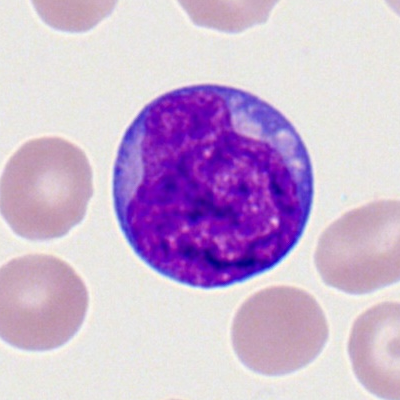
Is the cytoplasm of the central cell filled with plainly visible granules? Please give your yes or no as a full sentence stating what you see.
No, its cytoplasm lacks visible granules entirely.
